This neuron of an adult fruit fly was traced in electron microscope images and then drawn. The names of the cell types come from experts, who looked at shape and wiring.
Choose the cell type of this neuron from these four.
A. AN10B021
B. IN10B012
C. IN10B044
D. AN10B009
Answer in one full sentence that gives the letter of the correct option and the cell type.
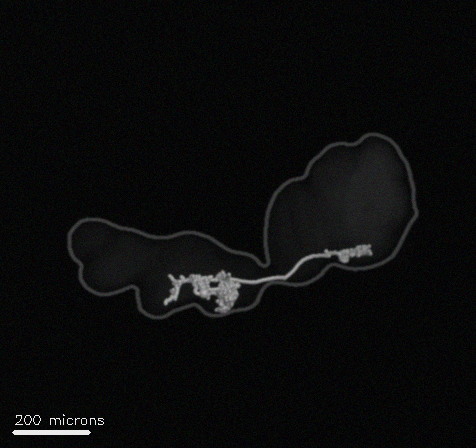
It is AN10B009, option D, that is the cell type of the neuron.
